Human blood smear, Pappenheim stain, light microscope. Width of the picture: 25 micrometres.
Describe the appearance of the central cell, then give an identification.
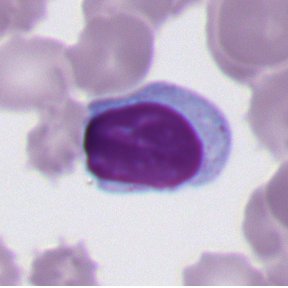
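Checking the outline first: it is smooth, with no surface projections. Next, the nucleus: no nucleoli are visible, and on the left side it reaches almost to the cell edge. Then the cytoplasm, where a few fine reddish granules lie scattered. Last, the name: this is a typical lymphocyte.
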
